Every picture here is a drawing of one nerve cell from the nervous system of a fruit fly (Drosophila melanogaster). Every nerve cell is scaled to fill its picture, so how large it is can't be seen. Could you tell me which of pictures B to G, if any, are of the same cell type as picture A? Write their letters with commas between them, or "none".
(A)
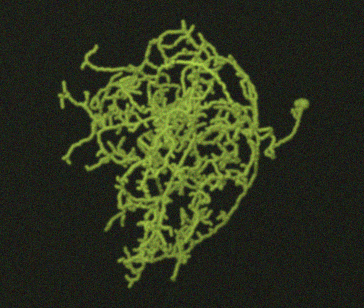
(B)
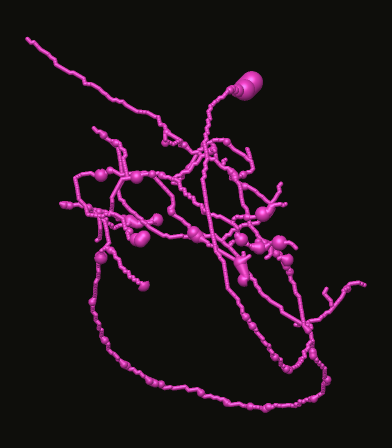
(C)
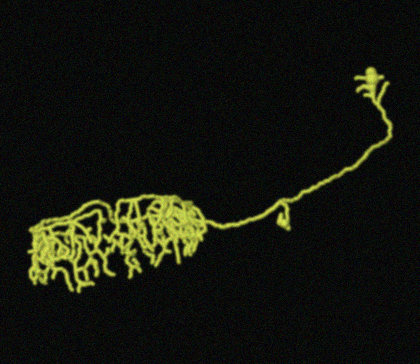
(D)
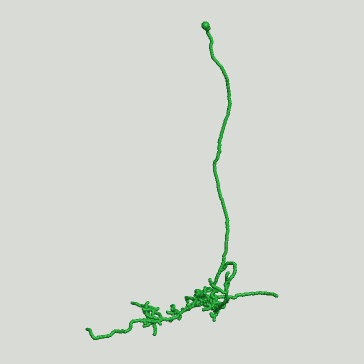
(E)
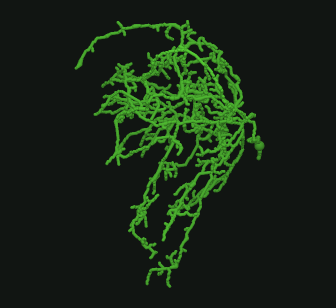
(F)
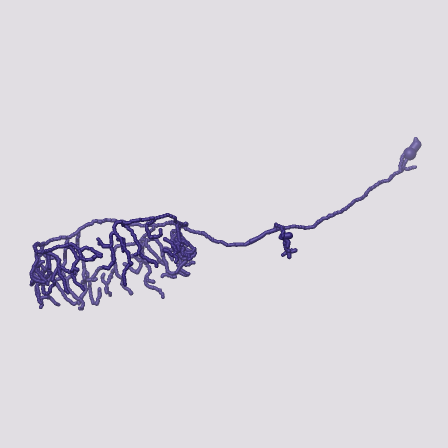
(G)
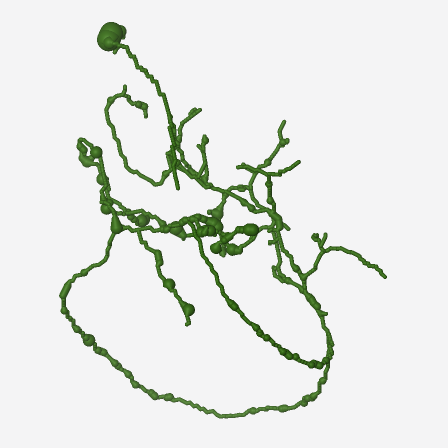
E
